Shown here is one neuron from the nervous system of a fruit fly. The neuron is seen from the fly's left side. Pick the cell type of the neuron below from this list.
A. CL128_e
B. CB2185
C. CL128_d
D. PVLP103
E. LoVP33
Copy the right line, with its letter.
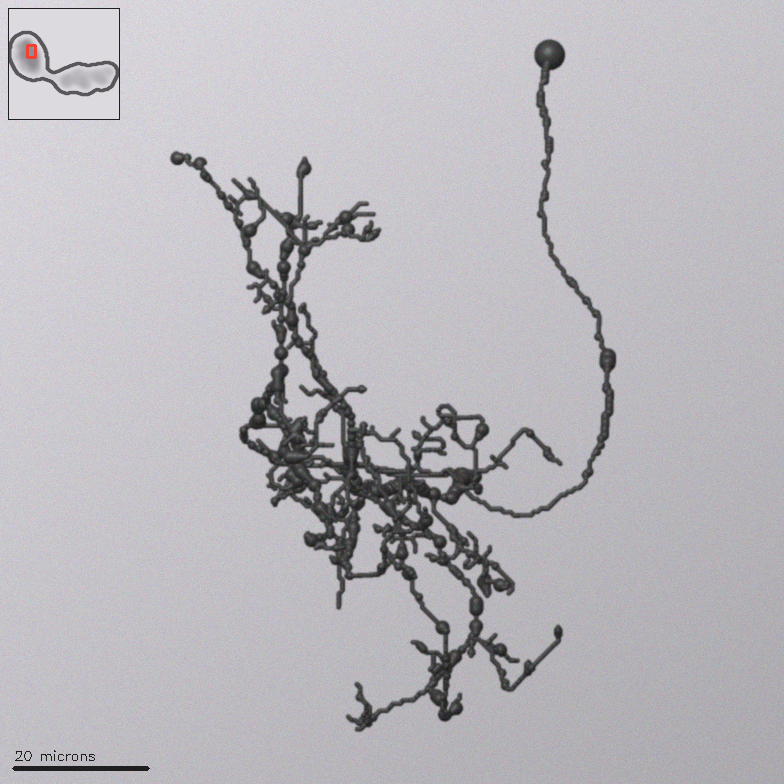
A. CL128_e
